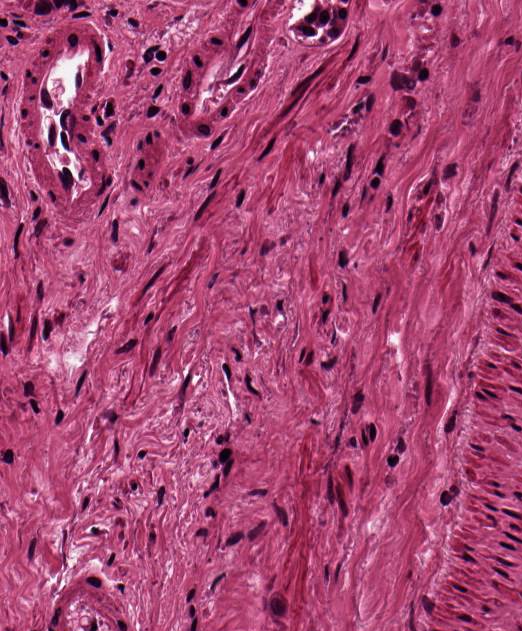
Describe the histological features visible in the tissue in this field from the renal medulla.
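Most of the field is dense fibrous stroma, with a narrow strip of epithelium along the right edge. This epithelium consists of tall columnar cells whose elongated nuclei lie side by side, perpendicular to the surface. In the middle of the field, bundles of spindle cells and collagen run mainly obliquely from lower left toward upper right. The stromal cells have dark, elongated, spindle-shaped nuclei.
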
